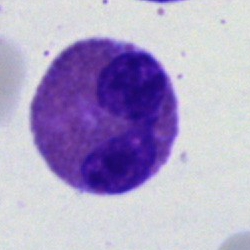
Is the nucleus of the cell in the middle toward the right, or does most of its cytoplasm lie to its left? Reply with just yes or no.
Yes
